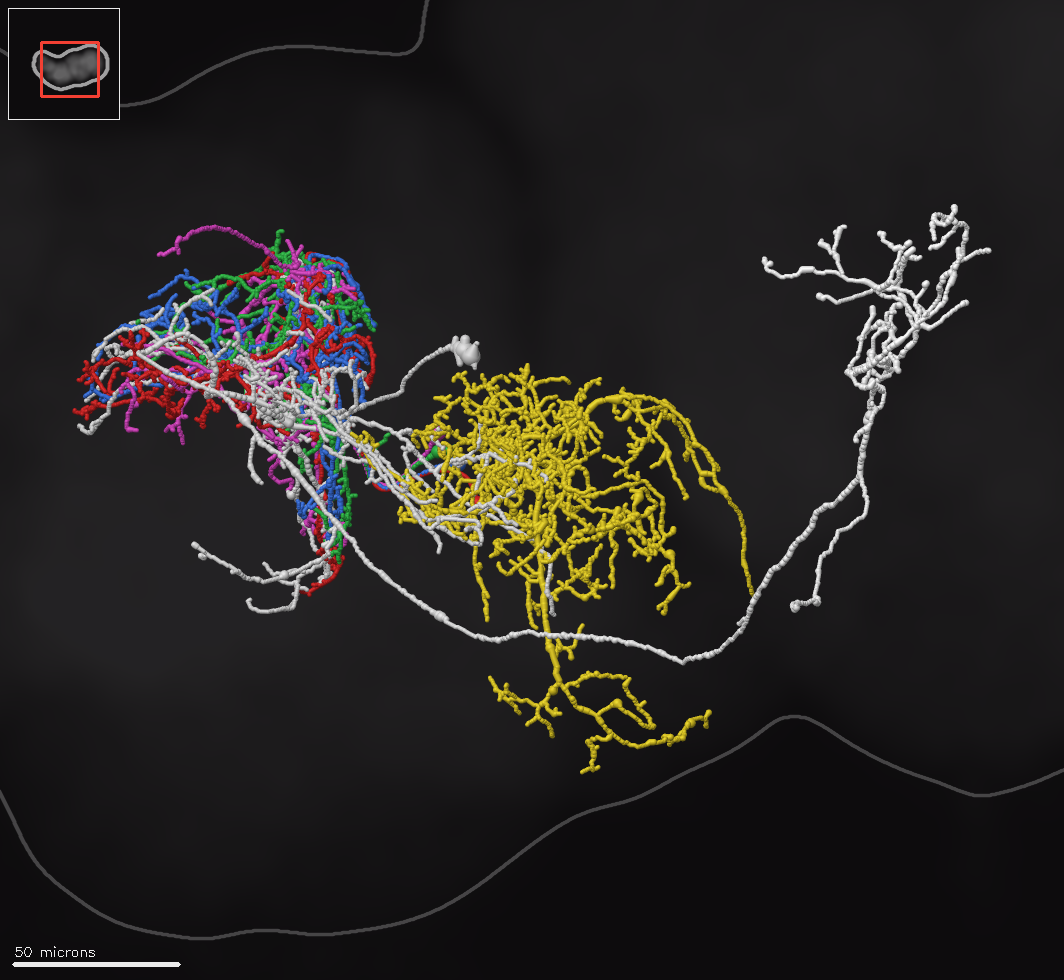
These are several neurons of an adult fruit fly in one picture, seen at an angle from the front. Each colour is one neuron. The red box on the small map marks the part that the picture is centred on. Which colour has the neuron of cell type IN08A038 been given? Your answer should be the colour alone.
red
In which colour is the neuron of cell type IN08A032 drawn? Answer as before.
green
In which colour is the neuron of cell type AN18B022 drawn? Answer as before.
white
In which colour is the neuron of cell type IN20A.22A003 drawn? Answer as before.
yellow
